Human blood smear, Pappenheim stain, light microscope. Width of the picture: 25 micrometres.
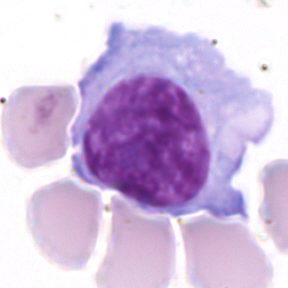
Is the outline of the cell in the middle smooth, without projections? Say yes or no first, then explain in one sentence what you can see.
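No. The cell outline is irregular, with ragged, frayed edges.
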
